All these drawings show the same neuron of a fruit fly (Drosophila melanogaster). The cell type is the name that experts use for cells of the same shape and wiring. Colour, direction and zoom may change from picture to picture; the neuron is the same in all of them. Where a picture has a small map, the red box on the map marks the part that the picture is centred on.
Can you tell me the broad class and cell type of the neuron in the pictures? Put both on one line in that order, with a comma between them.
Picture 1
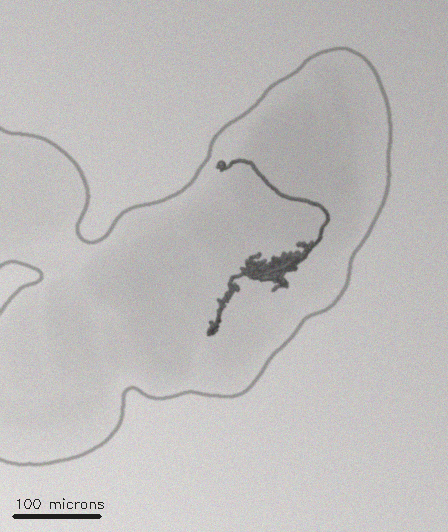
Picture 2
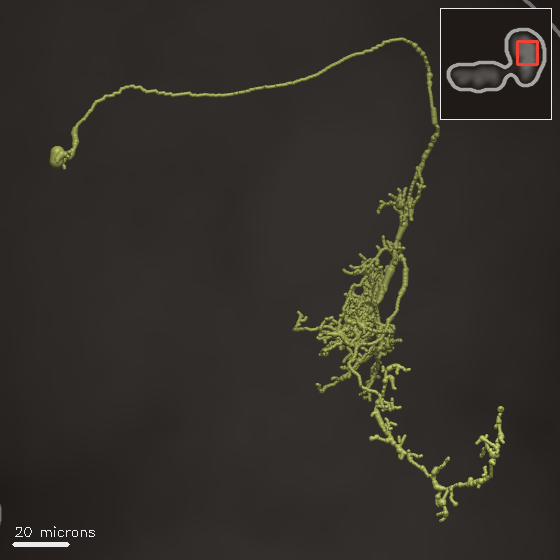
central-brain intrinsic neuron, VES079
